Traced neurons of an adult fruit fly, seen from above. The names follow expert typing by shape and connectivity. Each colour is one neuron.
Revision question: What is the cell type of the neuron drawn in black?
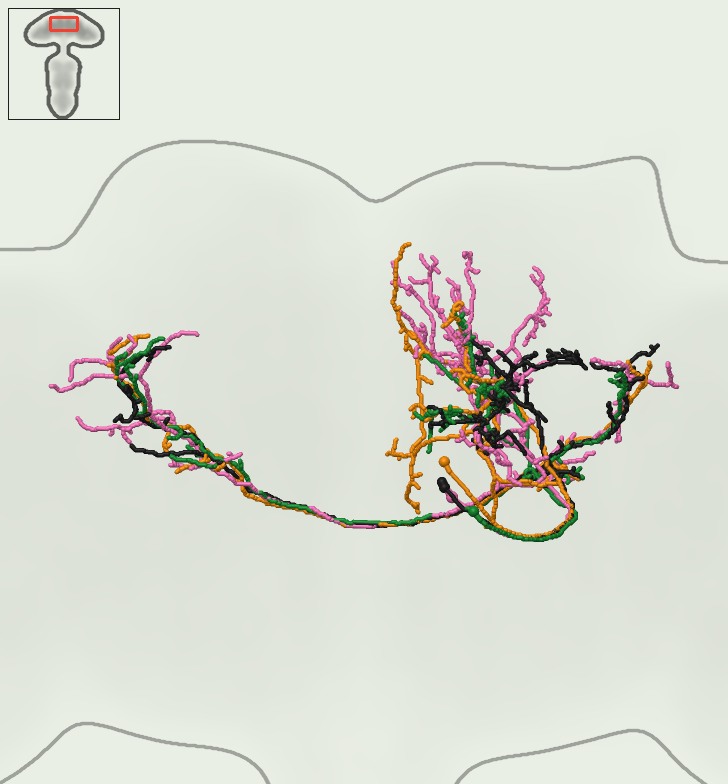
CB1926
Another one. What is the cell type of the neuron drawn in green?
CB1815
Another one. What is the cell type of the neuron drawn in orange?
SMP453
